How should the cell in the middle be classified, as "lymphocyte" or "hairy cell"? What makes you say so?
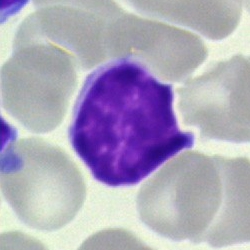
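Lymphocyte. Deciding point: cytoplasm scant, at most a thin rim at the cell edge, with a single unlobed nucleus filling almost the whole cell.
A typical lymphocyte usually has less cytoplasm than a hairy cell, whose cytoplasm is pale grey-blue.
Also noted: dense dark purple chromatin with paler pinkish streaks through the centre, and a short pointed projection at lower right.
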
